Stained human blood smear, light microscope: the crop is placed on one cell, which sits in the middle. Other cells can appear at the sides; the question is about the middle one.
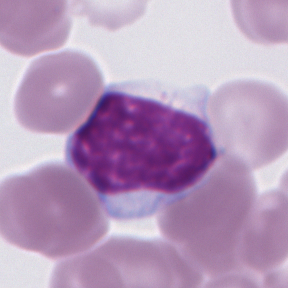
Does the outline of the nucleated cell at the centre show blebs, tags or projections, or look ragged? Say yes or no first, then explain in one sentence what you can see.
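Yes. The edge of the cytoplasm is ragged with fine irregular projections, most plainly at the upper right.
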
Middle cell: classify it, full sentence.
At the middle of the frame sits a large granular lymphocyte.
